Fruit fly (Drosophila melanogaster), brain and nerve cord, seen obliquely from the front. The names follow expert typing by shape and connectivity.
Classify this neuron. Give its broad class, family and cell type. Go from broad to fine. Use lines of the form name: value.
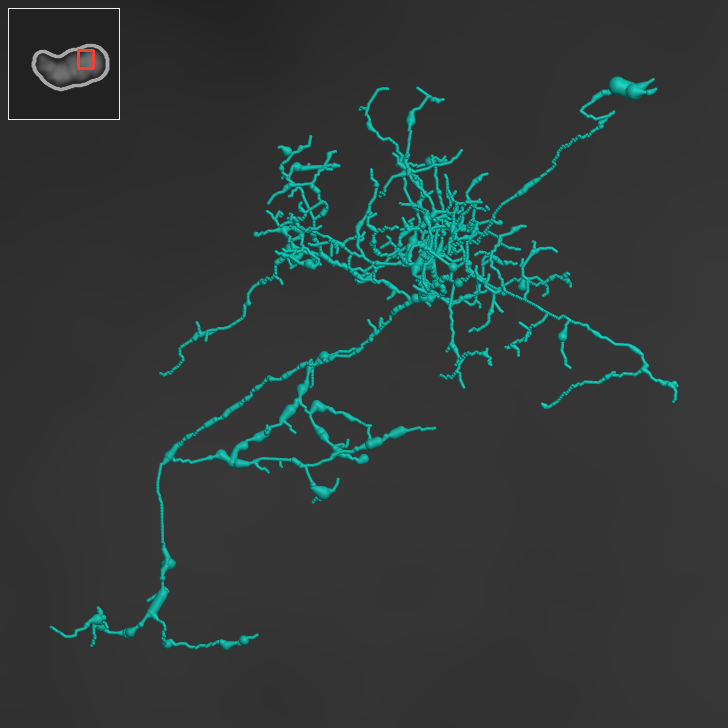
broad class: central-brain intrinsic neuron
family: hemilineage SMPad2
cell type: SMP065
